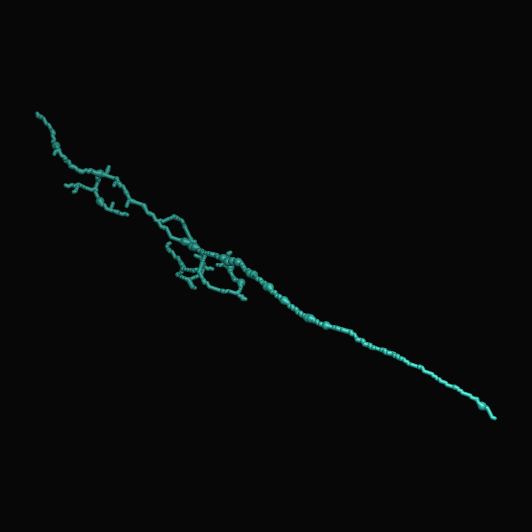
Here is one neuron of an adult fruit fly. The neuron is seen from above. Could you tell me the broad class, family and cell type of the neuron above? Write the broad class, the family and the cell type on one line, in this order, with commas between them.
sensory neuron entering the nerve cord, class gustatory, WG3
